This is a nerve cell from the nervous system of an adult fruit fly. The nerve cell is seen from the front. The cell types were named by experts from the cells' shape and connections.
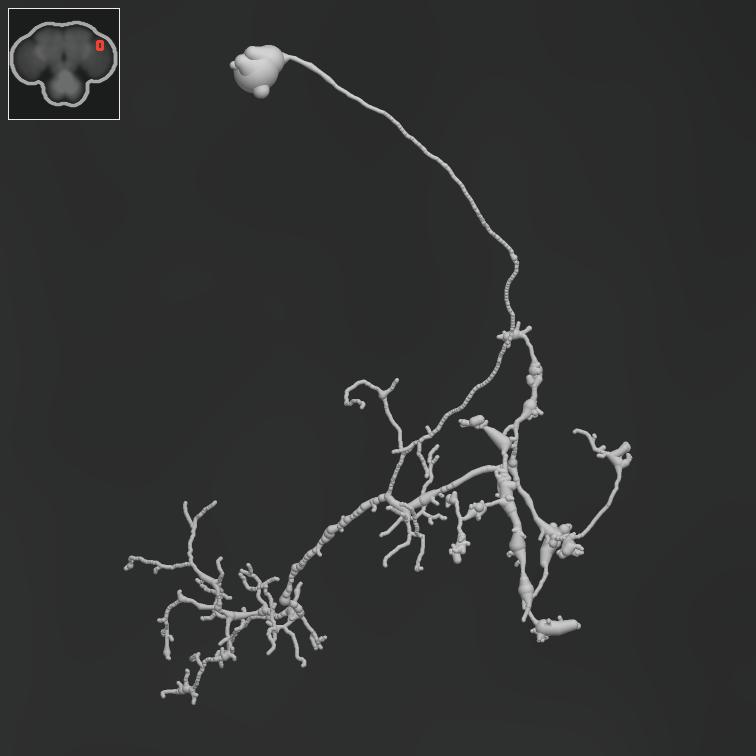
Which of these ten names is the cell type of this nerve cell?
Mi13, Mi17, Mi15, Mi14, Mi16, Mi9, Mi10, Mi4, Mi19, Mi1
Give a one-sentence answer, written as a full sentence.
This nerve cell is a cell of type Mi13.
